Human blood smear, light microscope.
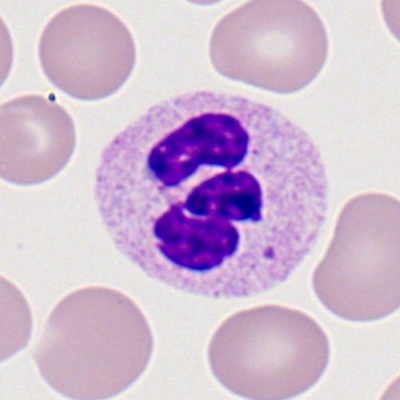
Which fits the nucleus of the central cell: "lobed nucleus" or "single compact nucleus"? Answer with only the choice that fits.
Lobed nucleus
